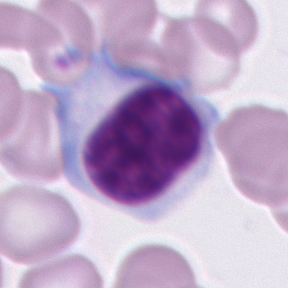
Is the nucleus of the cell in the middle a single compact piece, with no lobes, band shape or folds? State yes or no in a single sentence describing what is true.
Yes, this cell has an undivided, compact nucleus that is round, oval or kidney-shaped.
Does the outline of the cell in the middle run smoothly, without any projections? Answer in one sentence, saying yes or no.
No, this cell has a rough edge, ragged or bearing projections, blebs or tags.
